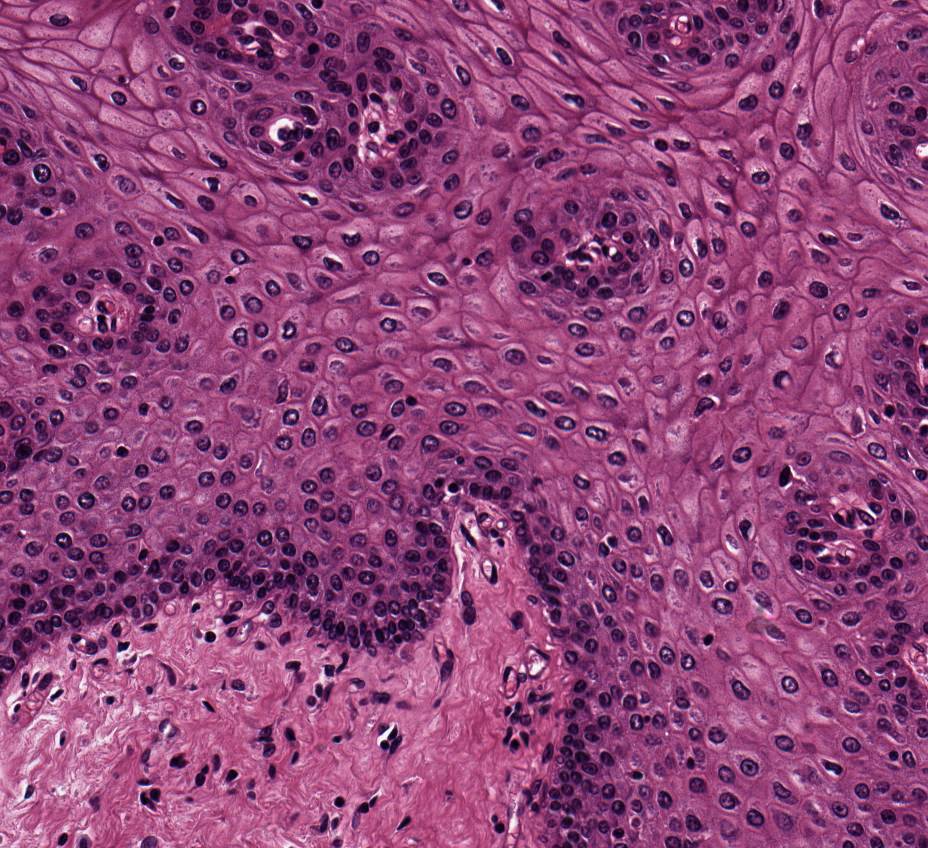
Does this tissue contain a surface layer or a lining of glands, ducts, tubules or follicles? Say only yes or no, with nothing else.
Yes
